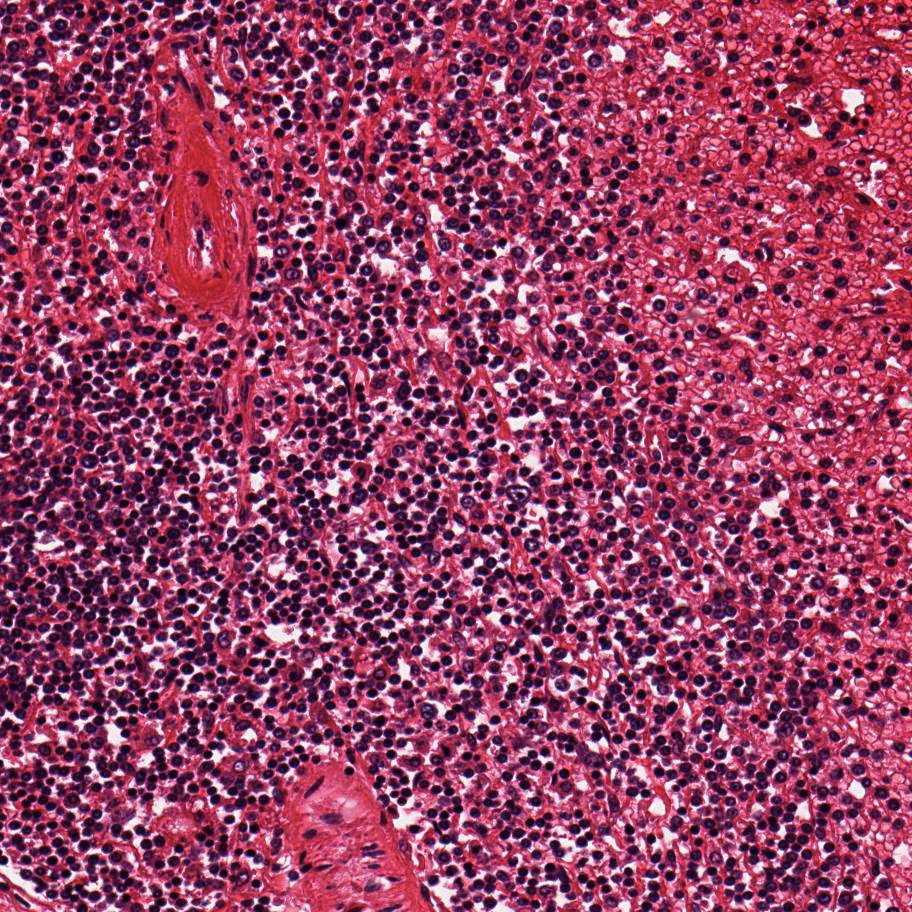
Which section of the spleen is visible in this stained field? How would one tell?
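What you're looking at is white pulp. Nearly the whole field is one continuous sheet of densely packed small round cells, without glands or epithelium. Most are small lymphocytes, with round, dark, dense nuclei and very scant cytoplasm.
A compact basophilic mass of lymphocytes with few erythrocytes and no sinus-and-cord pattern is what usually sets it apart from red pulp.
Toward the upper right, less crowded cells with more pale pink cytoplasm make the area look lighter.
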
